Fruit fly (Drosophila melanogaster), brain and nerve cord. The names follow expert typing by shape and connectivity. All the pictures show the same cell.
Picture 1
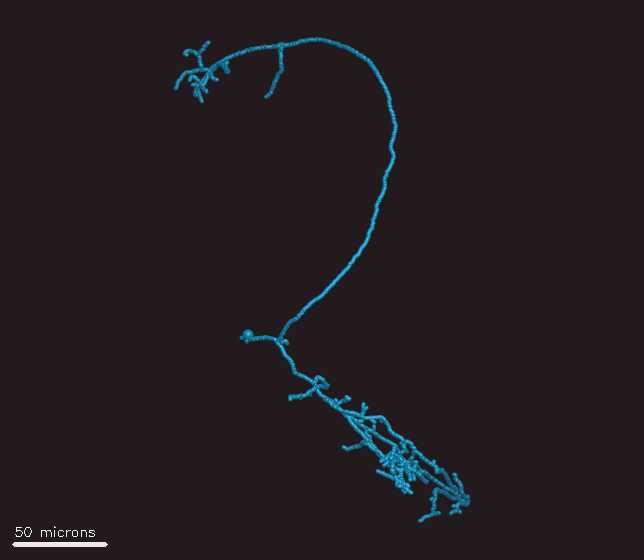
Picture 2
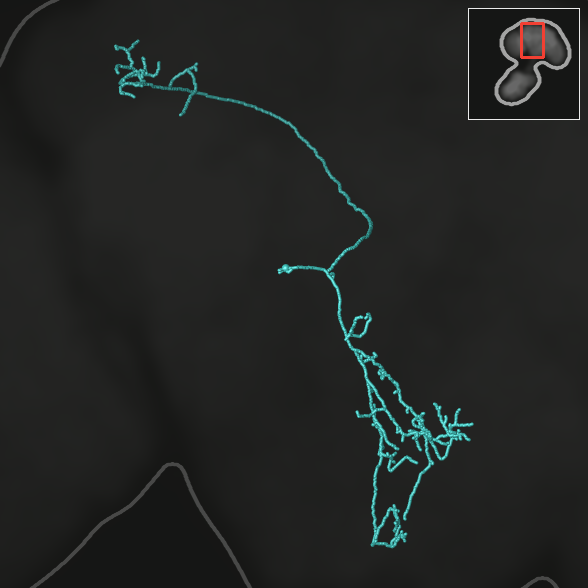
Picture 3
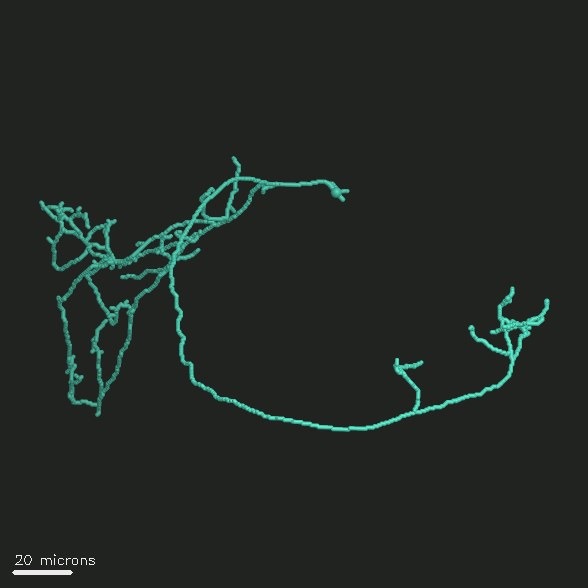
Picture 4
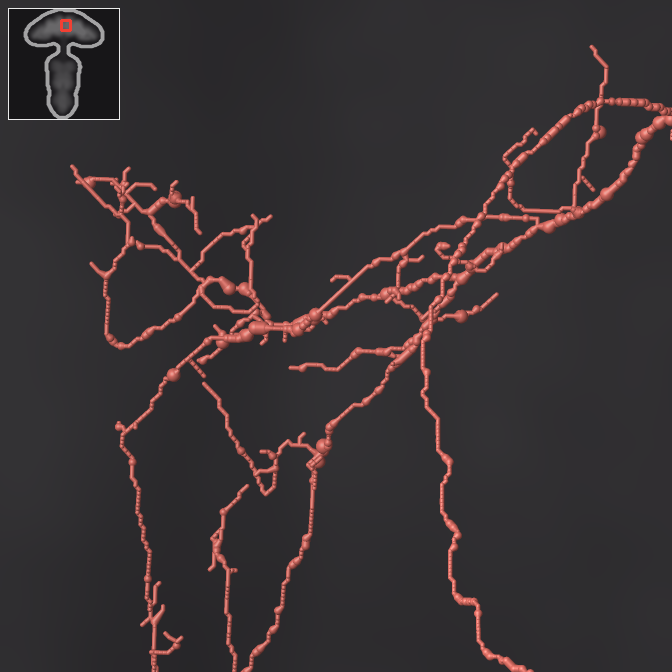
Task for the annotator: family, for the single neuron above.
hemilineage ALlv1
